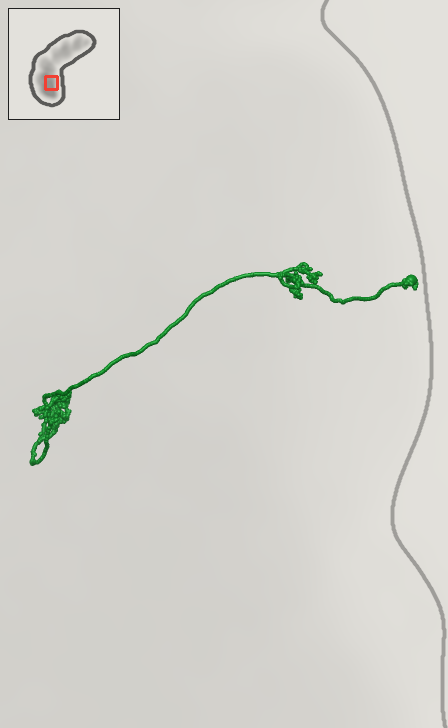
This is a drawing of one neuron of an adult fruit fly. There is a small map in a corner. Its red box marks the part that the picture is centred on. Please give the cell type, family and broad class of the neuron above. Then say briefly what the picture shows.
It is of cell type PFNp_e. Its family is called class CX. This is a central-brain intrinsic neuron. As drawn here it is wider than it is tall.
